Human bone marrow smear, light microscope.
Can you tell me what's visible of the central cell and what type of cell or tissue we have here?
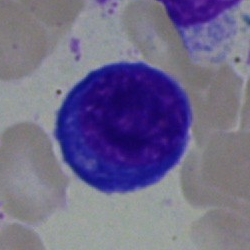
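Description: a round outline, with cytoplasm forming a narrow rim around the nucleus. That cytoplasm is deep blue and shows no visible granules. Identification: proerythroblast.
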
